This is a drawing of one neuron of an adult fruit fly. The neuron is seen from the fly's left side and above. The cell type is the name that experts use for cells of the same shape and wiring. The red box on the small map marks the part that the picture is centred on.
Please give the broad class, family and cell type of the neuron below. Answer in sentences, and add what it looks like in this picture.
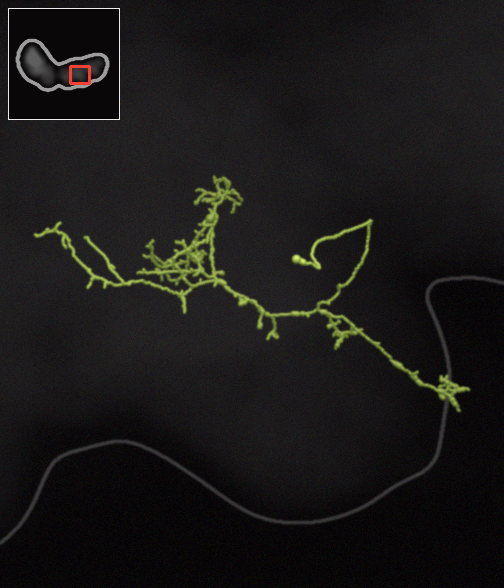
It is a nerve-cord intrinsic neuron. Its family is hemilineage 19A. The cell type is IN19A109_b. The cell body can be seen in the middle of the picture. Dozens of branch ends can be seen.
